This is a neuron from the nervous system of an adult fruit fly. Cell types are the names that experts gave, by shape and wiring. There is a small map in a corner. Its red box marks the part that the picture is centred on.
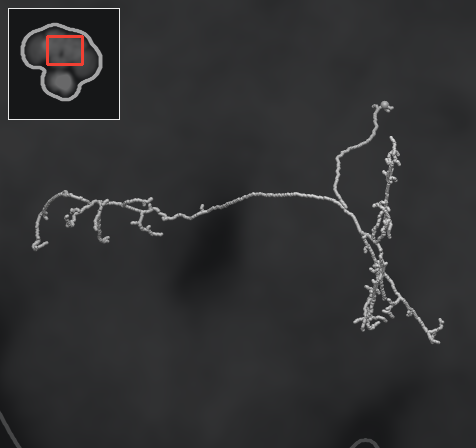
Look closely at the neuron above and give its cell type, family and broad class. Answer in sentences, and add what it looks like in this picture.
It is of cell type CB1914. The family is hemilineage DM6_central1. This is a central-brain intrinsic neuron. The cell body is at the upper right of the picture. In this view it is wider than it is tall.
